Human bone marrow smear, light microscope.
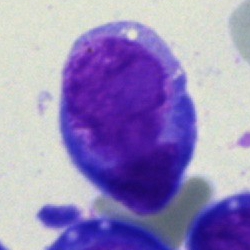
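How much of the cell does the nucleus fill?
Most of it.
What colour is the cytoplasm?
A deep blue.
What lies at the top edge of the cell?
A single small clear vacuole.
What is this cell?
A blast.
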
